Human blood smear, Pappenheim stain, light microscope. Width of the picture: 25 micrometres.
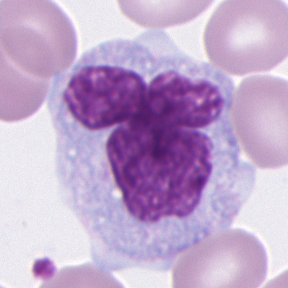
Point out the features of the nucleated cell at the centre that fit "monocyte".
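Shown at the centre is a monocyte. Its chromatin forms a loose, lacy pattern rather than coarse dark clumps. The cytoplasm is abundant and pale grey-blue, finely grainy in appearance, with no coarse granules. A few small clear vacuoles are scattered through that cytoplasm.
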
